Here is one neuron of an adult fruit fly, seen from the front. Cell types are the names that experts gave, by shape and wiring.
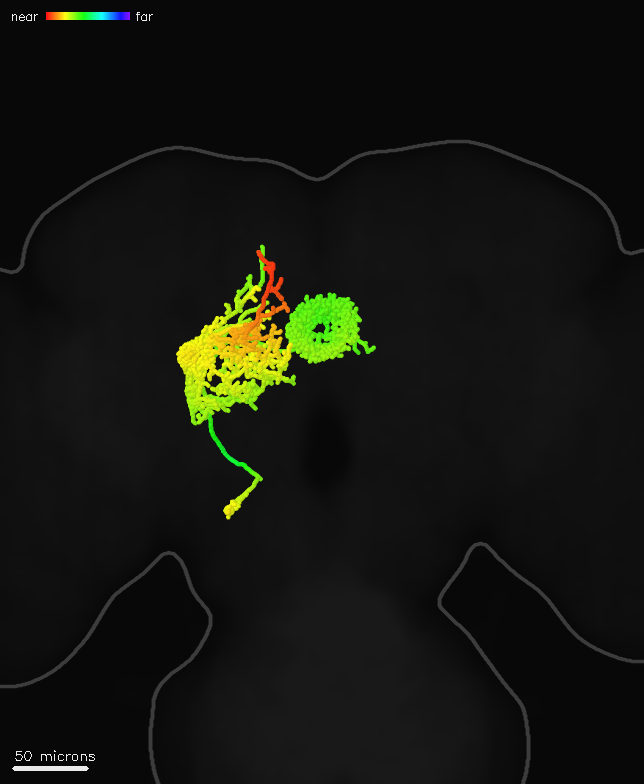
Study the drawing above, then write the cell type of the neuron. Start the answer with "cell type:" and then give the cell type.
cell type: ExR6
